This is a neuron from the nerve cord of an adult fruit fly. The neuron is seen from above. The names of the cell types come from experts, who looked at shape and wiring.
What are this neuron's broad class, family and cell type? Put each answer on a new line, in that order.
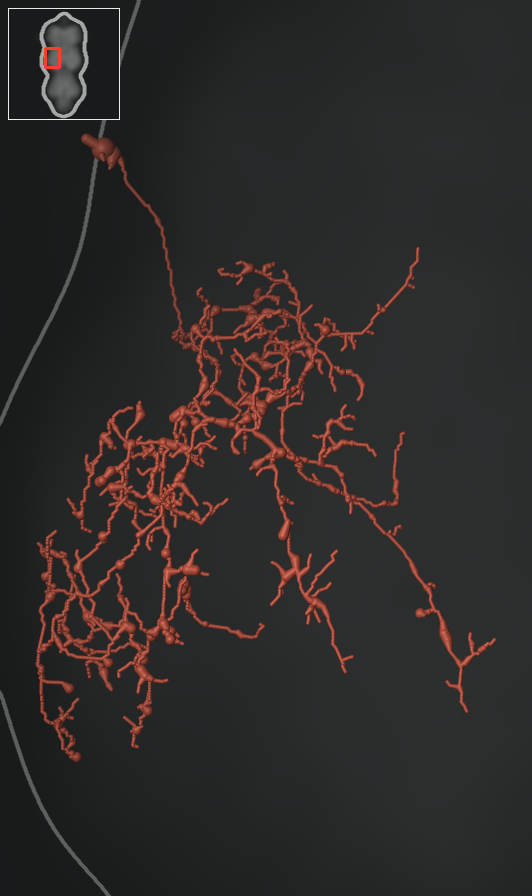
nerve-cord intrinsic neuron
hemilineage 08A
IN08A032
